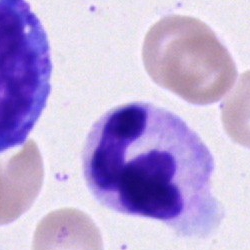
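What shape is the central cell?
Roughly round to oval.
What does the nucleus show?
Dense, dark purple chromatin, with no nucleoli visible.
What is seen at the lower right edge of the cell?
A pale bluish bulge projecting from it.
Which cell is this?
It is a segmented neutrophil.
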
